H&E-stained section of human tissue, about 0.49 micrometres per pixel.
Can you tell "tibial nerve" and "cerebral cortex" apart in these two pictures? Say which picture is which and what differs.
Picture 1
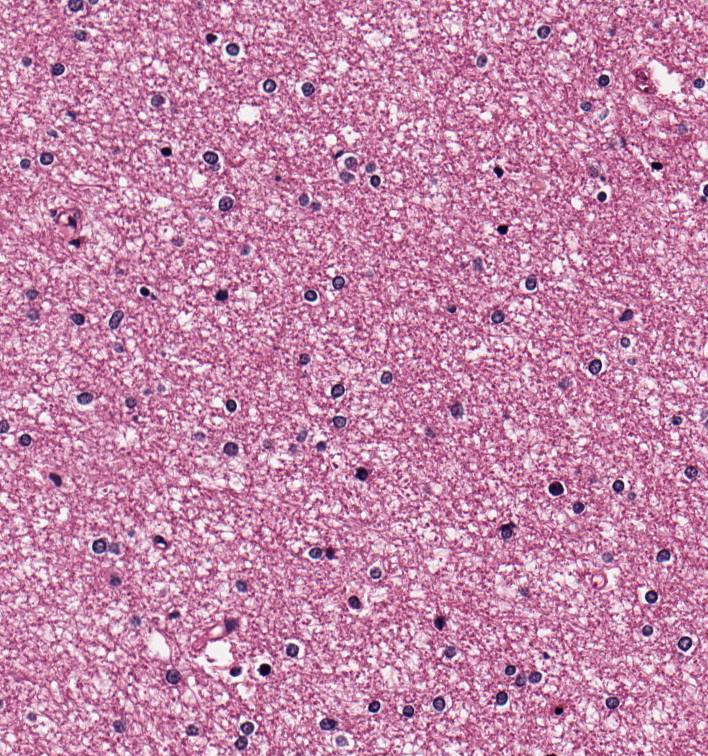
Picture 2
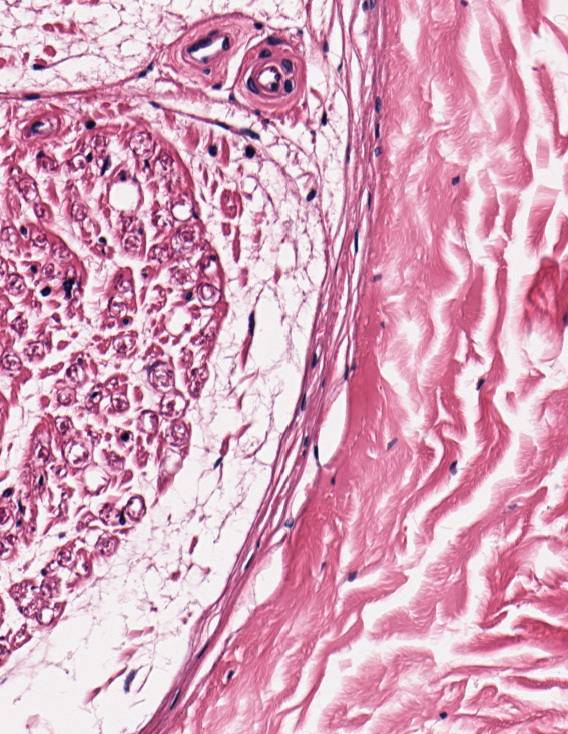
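You have cerebral cortex in picture 1 and tibial nerve in picture 2. The cerebral cortex is an even pink, finely fibrillary background riddled with small clear vacuoles, giving a spongy look, with no layering or organised units. Its cells are scattered singly and fairly evenly; most are small with round dark nuclei, many with a clear halo around the nucleus. In the tibial nerve, a bundle on the left holds small round profiles, most with a pale ring around a small central pink dot, as in nerve fibres cut across, while dense pink fibrous tissue fills the right.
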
